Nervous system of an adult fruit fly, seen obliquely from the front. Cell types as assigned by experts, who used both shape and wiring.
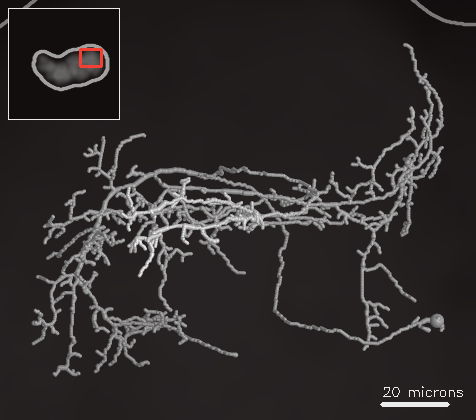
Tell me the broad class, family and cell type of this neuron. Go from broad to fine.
central-brain intrinsic neuron; hemilineage AOTUv2; CL025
